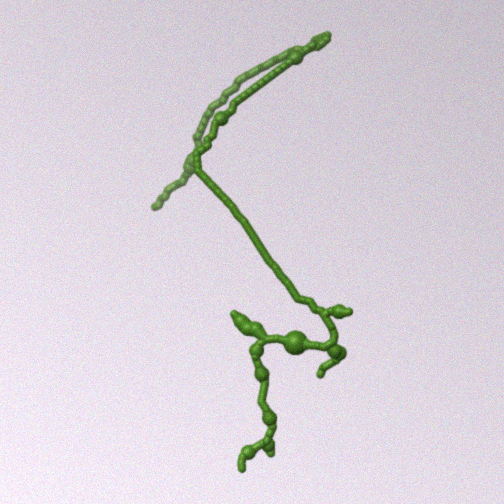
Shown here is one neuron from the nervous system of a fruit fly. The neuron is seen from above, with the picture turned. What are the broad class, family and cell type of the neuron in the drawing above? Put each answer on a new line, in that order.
sensory neuron entering the brain
class mechanosensory
BM_InOm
